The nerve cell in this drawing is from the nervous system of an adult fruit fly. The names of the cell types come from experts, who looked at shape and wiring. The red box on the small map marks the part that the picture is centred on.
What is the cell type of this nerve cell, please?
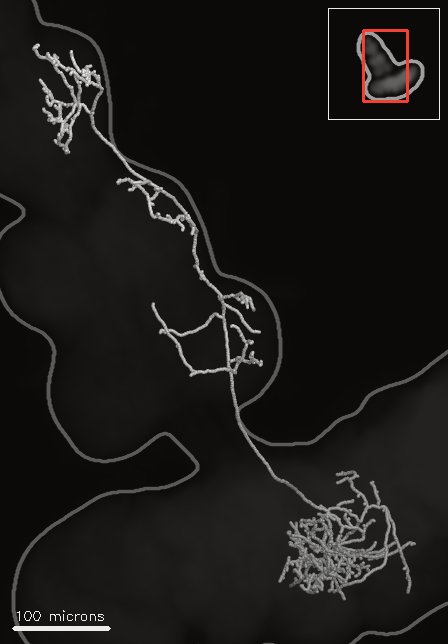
DNge038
